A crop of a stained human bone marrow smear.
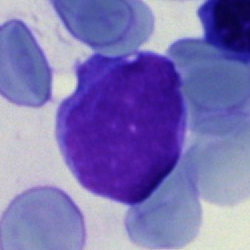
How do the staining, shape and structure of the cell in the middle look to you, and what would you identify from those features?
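Nearly the whole cell is occupied by the nucleus. Cytoplasm forms only a thin rim at the edge of the cell. Neither granules nor vacuoles are seen. It is a blast.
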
